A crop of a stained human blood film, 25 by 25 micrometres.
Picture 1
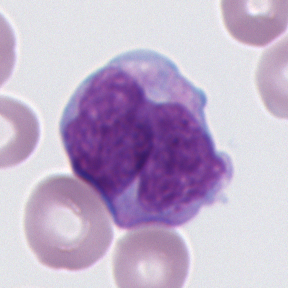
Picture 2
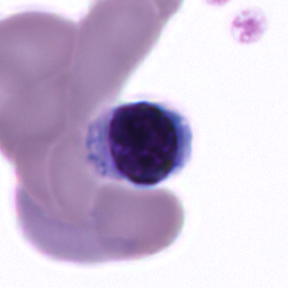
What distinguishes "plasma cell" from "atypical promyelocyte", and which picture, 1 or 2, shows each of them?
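First, the assignment: picture 1 is the atypical promyelocyte, picture 2 the plasma cell. Size: the atypical promyelocyte is about 15 micrometres across, the plasma cell about 9 by 8 micrometres. Nucleus: in the atypical promyelocyte it fills most of the cell. Chromatin: in the plasma cell it is dark purple and coarsely clumped.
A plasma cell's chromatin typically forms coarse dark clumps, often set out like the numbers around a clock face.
Cytoplasm: pale greyish blue in the atypical promyelocyte; in the plasma cell, its left part holds several small clear spots. Edge: the atypical promyelocyte bears small irregular bumps along its right side. Neighbours: red cells press against the atypical promyelocyte at its lower left and bottom, while a cluster of overlapping red cells touches the plasma cell on its left and lower sides.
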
